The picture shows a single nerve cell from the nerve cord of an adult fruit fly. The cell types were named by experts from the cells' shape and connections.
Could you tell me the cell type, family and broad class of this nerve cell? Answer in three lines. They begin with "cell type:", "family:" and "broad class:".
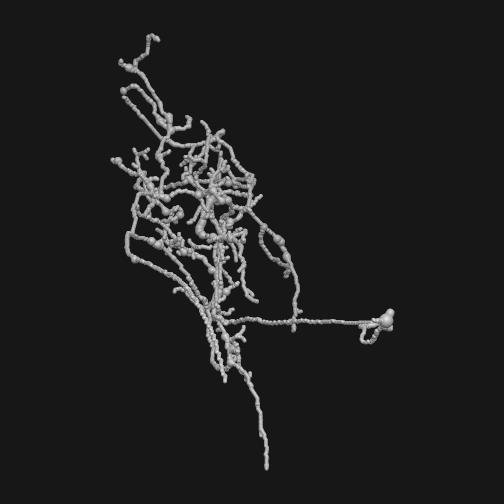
cell type: AN07B070
family: hemilineage 07B
broad class: ascending neuron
